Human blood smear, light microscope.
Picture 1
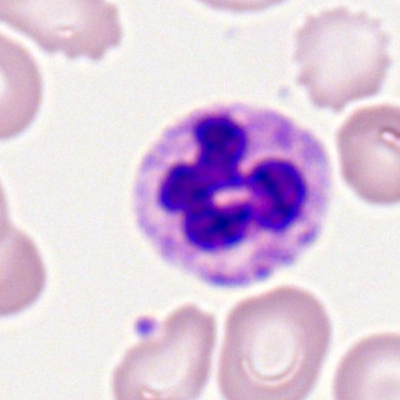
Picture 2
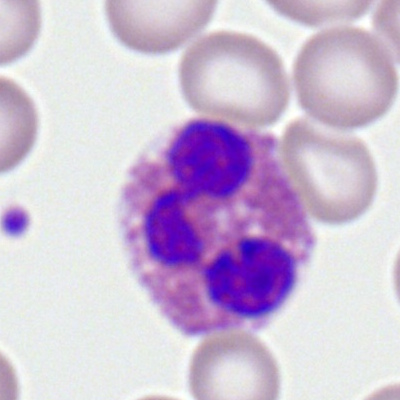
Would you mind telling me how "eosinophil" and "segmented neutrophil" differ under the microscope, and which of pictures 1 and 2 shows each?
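First, the identities: picture 1 is a segmented neutrophil, picture 2 an eosinophil. Point one, granules: the segmented neutrophil's cytoplasm contains fine, faint lilac granules, whereas coarse pink-red granules fill the eosinophil's cytoplasm.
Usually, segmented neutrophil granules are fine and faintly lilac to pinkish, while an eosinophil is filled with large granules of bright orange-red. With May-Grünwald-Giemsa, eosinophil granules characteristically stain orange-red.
Point two, cytoplasm colour: abundant and pale pink-lilac in the neutrophil, plentiful and pink in the eosinophil. Point three, nucleus: both show dense, dark purple chromatin, densely clumped in the neutrophil, and neither shows nucleoli.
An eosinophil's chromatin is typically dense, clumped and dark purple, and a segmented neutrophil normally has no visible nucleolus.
Point four, outline: round in the neutrophil, roughly round and smooth without surface projections in the eosinophil. Last, a small, pale pink, elongated patch lies in the middle among the neutrophil's nuclear lobes, and a red cell touches the top of the eosinophil.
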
